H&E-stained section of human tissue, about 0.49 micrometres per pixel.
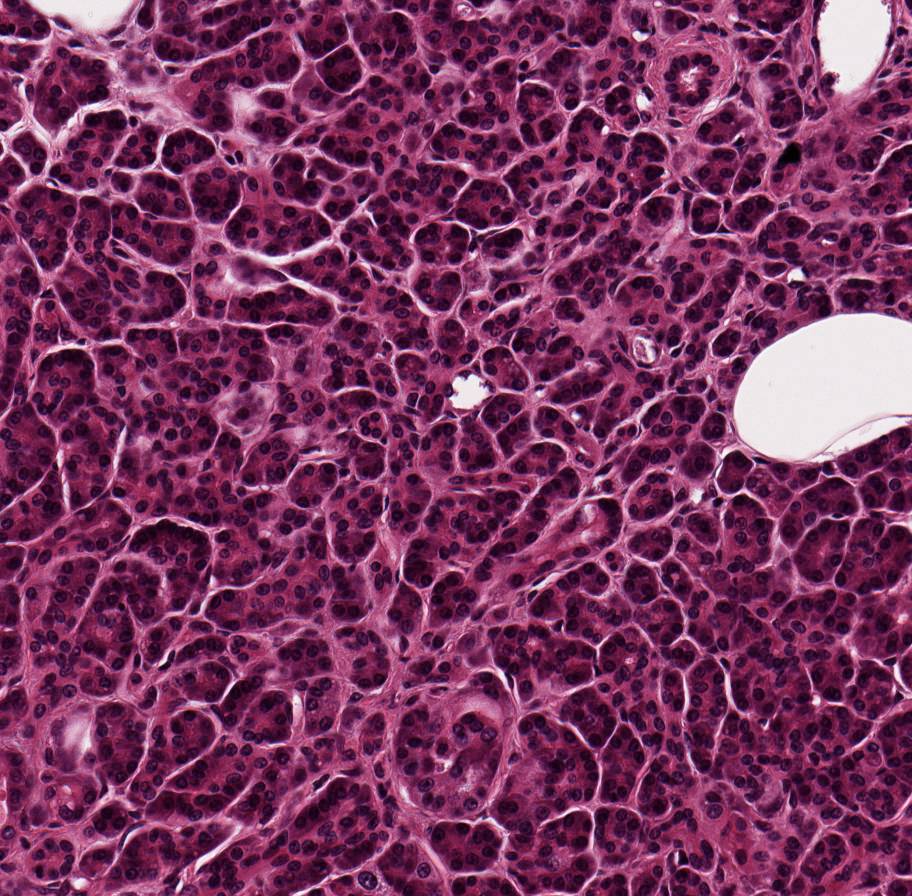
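Pancreas. Closely packed acini fill almost the whole field. The acinar cells have round nuclei placed toward the base of each cell, and the acini have tiny, mostly inconspicuous lumens. Near the bottom centre lies a small duct lined by cuboidal cells.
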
